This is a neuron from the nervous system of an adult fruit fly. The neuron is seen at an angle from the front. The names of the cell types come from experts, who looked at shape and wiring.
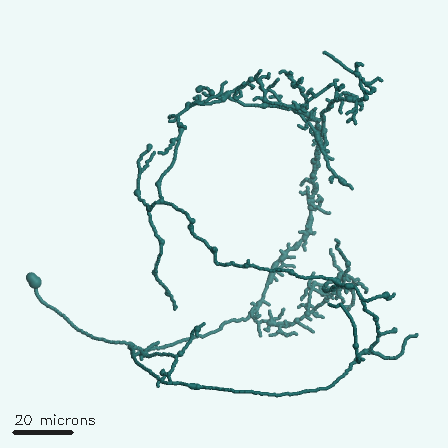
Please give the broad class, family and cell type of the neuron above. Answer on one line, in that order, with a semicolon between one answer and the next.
central-brain intrinsic neuron; hemilineage SLPav1_medial; PLP064_a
